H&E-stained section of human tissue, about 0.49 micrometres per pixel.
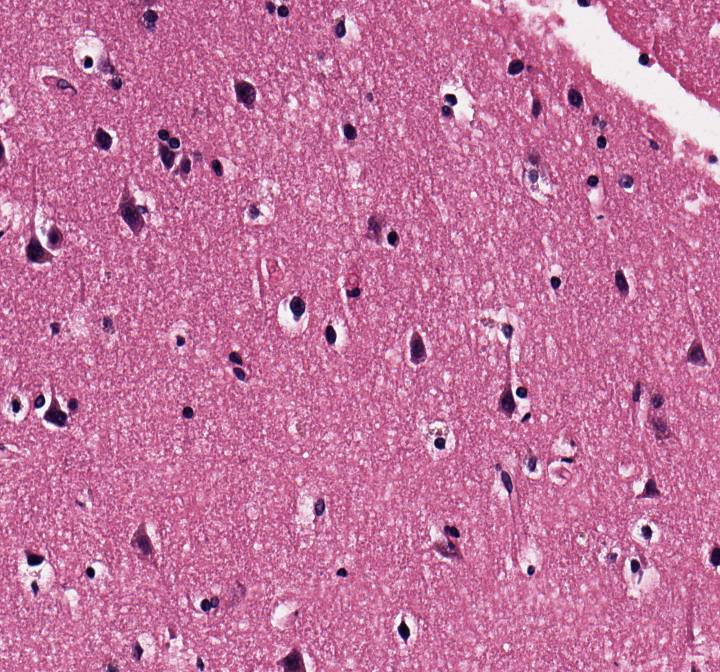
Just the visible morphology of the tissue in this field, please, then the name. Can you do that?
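Scattered neurons: triangular, pyramidal cell bodies, single tapering process. Small round dark nuclei, no visible cytoplasm, in neuropil and beside neuronal cell bodies. Clear empty halos separate many cells from neuropil. Tissue: cerebral cortex.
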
